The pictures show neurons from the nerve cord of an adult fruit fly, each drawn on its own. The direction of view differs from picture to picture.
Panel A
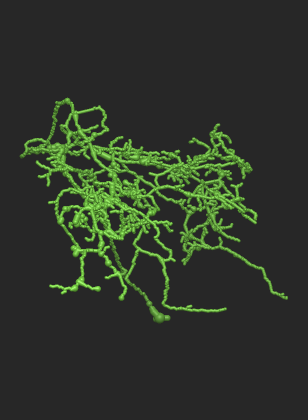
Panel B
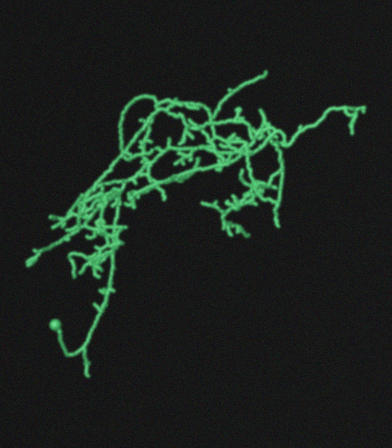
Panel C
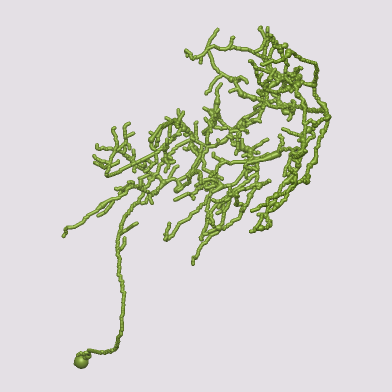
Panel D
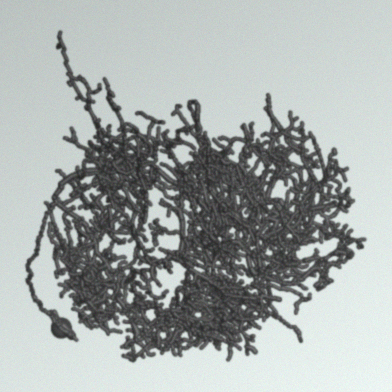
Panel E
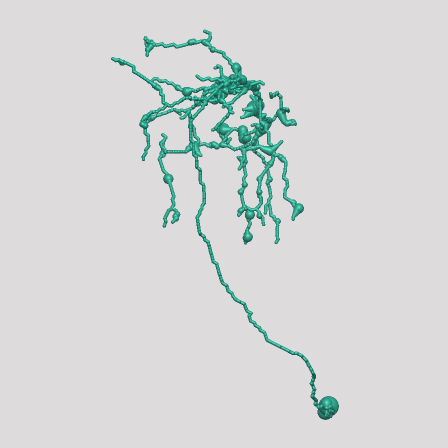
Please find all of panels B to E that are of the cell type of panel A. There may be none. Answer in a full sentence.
Panel B is of the same cell type.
